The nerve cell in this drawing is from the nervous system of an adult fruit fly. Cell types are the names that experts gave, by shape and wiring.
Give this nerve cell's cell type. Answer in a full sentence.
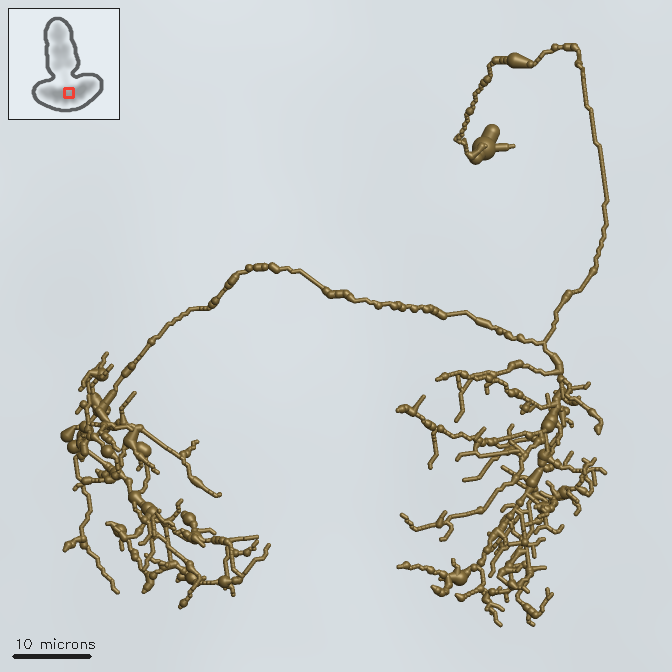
The cell type is hDeltaI.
